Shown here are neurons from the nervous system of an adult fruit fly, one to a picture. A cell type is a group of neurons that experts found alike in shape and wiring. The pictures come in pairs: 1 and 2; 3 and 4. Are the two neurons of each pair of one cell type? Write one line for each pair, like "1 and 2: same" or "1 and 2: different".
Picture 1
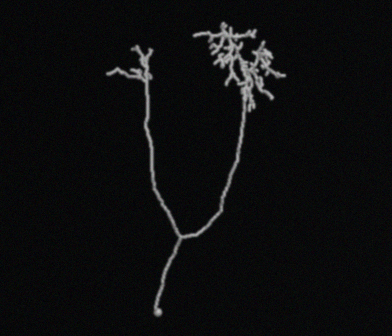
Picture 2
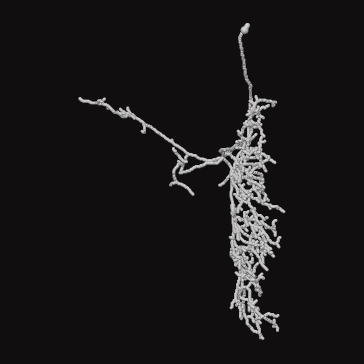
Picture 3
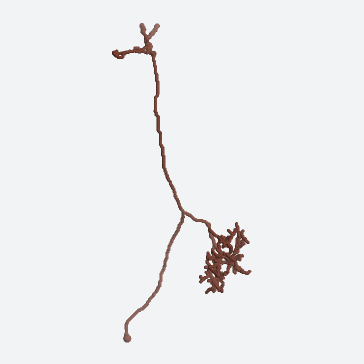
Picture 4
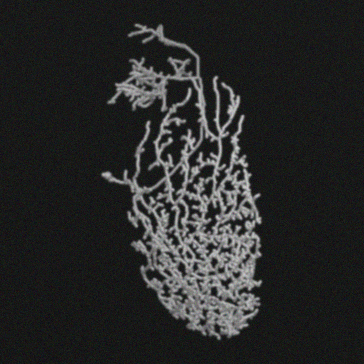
1 and 2: different
3 and 4: different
